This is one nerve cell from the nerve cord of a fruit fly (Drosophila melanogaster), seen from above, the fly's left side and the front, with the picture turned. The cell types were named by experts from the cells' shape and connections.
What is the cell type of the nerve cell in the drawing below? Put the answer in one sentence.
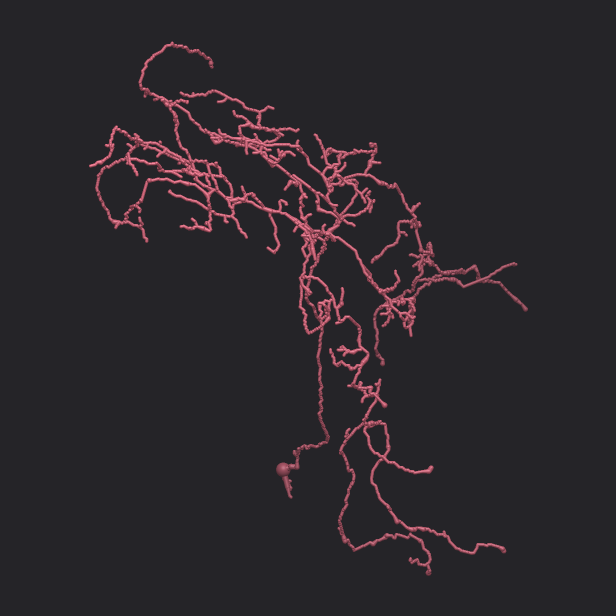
The cell type is IN00A024.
